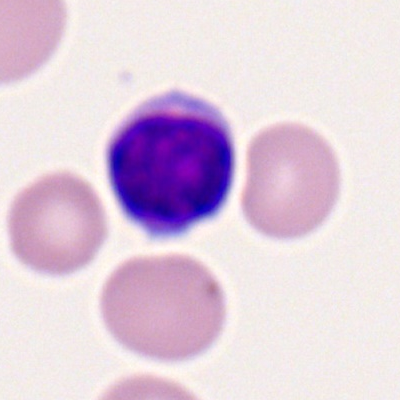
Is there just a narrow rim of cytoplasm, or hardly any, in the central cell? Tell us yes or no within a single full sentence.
Yes, what cytoplasm the cell has forms just a thin rim.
